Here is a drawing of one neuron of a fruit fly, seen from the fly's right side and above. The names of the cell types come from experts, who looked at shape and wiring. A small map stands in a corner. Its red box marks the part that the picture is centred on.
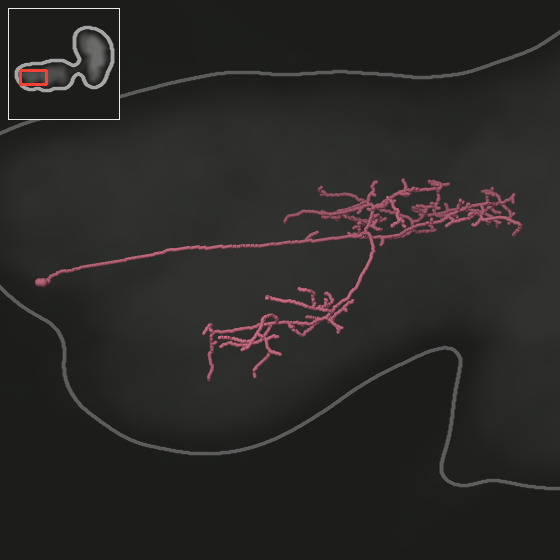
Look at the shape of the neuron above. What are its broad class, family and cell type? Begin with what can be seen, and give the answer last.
The cell body can be seen on the left of the picture. Dozens of branch ends can be seen. This is a nerve-cord intrinsic neuron. The family is hemilineage 12B. It is of cell type IN12B068_c.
